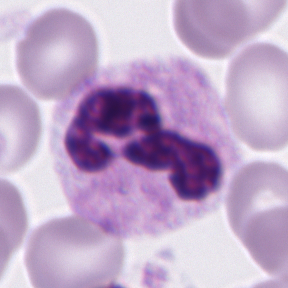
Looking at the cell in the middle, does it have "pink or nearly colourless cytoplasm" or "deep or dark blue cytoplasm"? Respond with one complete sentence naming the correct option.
In this cell, the cytoplasm is pink, salmon or almost colourless, lacking any blue or grey.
